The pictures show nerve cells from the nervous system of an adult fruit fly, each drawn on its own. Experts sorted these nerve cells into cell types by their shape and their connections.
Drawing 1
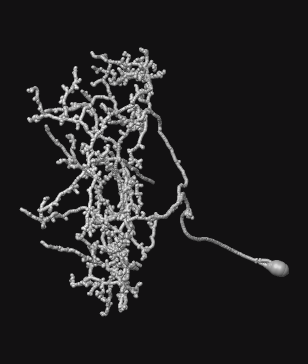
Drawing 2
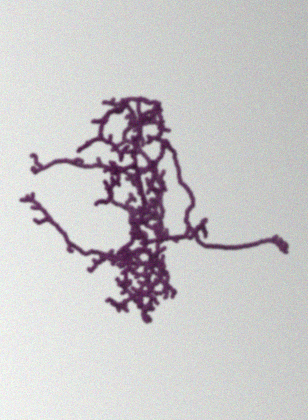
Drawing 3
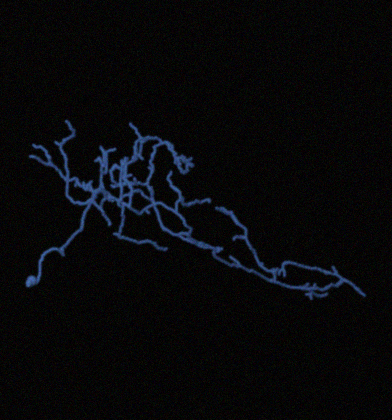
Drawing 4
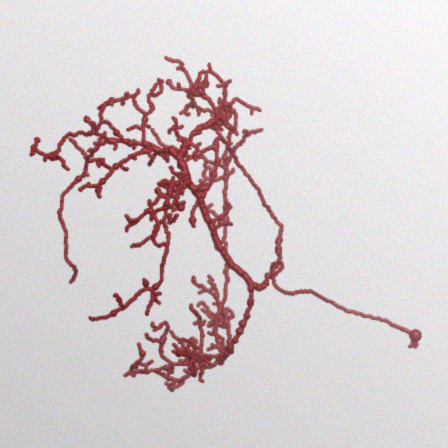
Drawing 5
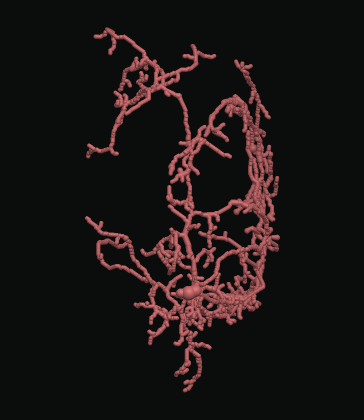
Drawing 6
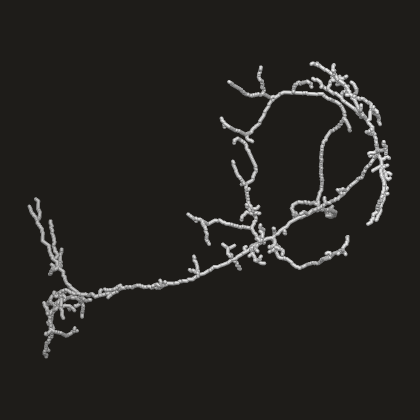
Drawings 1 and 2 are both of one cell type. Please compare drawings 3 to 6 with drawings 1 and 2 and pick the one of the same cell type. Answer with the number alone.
5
